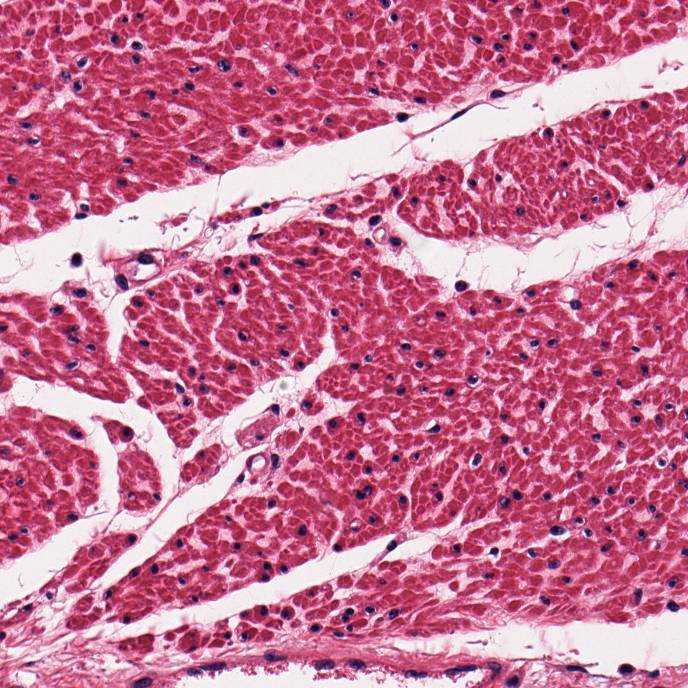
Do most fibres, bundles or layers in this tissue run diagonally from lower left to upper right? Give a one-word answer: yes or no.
Yes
